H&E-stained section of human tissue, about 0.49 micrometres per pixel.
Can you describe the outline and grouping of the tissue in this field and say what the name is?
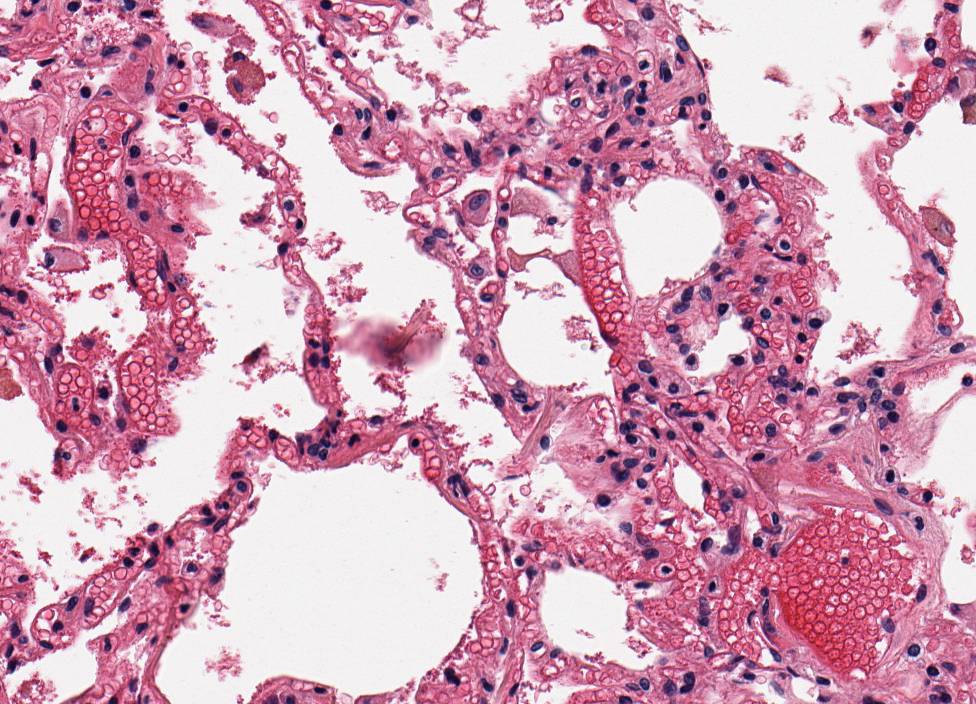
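Thin branching septa form a meshwork enclosing rounded empty spaces of varying size. The septa are lined by flat, thin cells, not cuboidal or columnar epithelium, and their nuclei are small, dark and round to oval. Macrophages holding brown granular pigment lie free in the spaces, several near the left and right edges. The tissue is lung.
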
